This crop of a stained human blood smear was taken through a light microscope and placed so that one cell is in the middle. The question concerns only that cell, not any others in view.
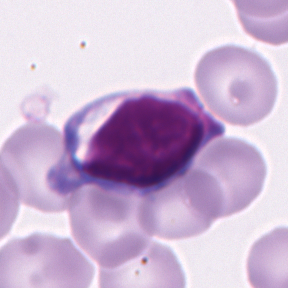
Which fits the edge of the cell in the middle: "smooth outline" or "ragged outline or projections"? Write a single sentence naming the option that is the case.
This cell's outline is not smooth but rough.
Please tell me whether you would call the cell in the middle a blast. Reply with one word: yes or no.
no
